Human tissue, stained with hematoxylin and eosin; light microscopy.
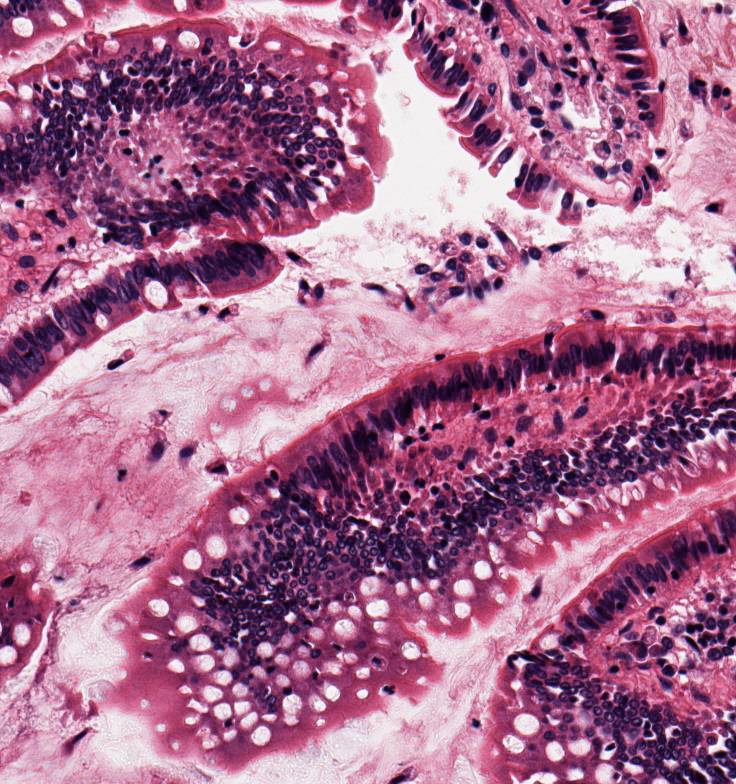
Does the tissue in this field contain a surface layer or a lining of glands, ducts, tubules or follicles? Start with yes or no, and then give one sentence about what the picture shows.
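Yes. Several elongated, epithelium-covered projections run diagonally across the field, separated by lumen.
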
